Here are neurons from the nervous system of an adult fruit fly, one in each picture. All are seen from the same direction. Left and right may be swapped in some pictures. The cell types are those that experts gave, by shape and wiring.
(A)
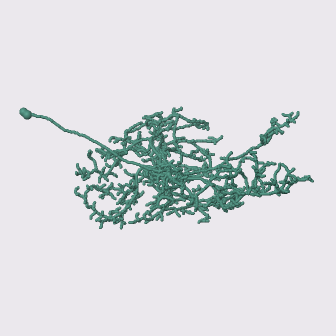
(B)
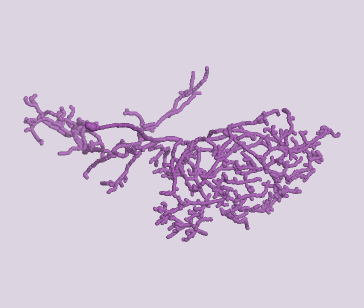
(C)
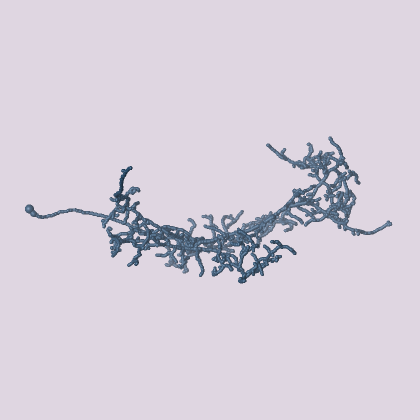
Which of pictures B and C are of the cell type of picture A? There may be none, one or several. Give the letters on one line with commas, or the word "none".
B, C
